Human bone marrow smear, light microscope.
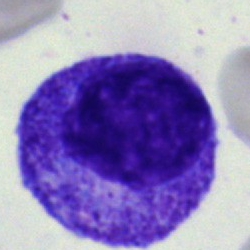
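Promyelocyte in a stained bone marrow smear, central cell. The nucleus lies toward the upper side, its chromatin a dense dark purple. The cytoplasm forms a crescent along the lower side of the cell and is scattered with fine purple granules.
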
